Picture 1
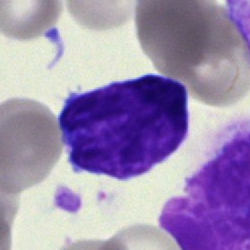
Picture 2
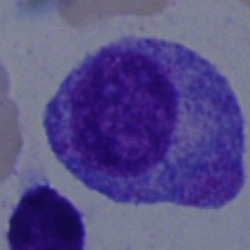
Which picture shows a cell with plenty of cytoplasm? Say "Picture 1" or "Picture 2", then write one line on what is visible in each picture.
Picture 2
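In picture 1: The nucleus fills almost the whole cell.
In picture 2: The cytoplasm is plentiful and stains blue.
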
